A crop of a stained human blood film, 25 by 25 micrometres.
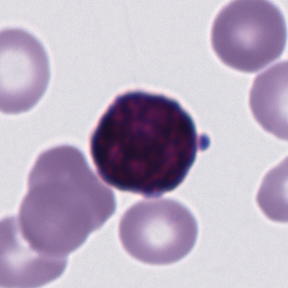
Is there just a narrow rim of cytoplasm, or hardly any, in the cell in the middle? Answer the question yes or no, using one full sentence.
Yes, most of the cell is filled by the nucleus.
